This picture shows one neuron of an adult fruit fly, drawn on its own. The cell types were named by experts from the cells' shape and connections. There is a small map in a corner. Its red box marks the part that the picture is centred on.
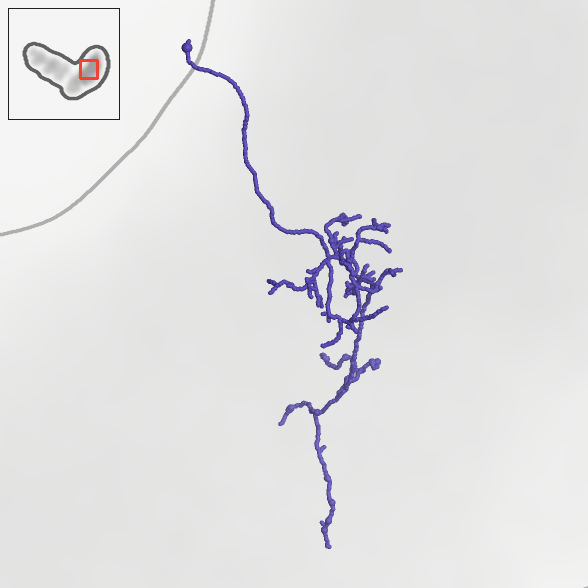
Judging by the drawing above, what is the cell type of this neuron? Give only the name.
FS1A_b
